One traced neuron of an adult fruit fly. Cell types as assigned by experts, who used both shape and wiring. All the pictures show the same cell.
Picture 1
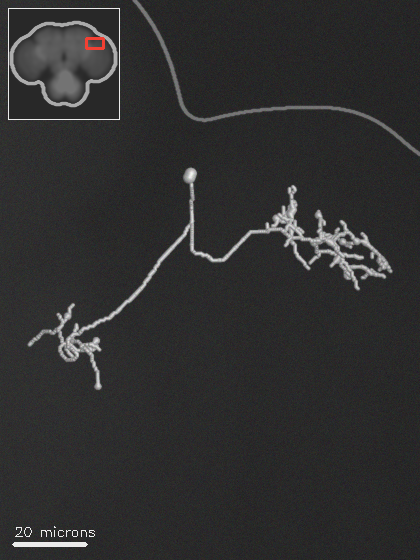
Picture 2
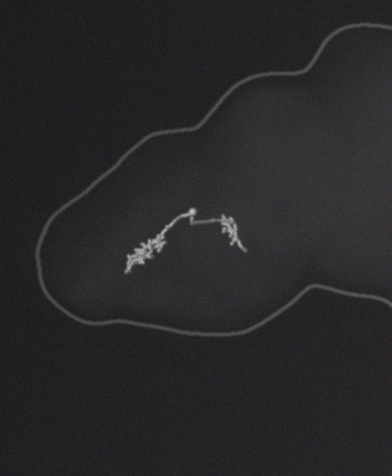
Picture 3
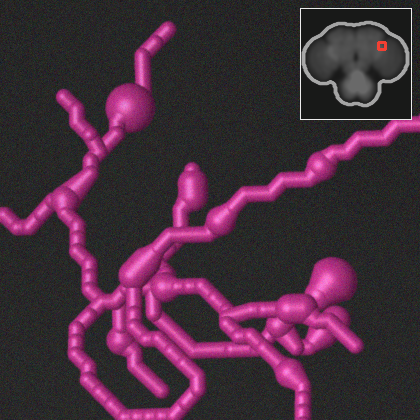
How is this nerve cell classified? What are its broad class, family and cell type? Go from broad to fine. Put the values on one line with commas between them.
optic-lobe intrinsic neuron, MeLo, MeLo5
